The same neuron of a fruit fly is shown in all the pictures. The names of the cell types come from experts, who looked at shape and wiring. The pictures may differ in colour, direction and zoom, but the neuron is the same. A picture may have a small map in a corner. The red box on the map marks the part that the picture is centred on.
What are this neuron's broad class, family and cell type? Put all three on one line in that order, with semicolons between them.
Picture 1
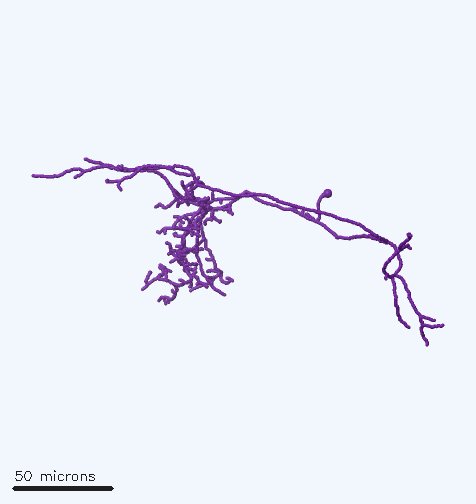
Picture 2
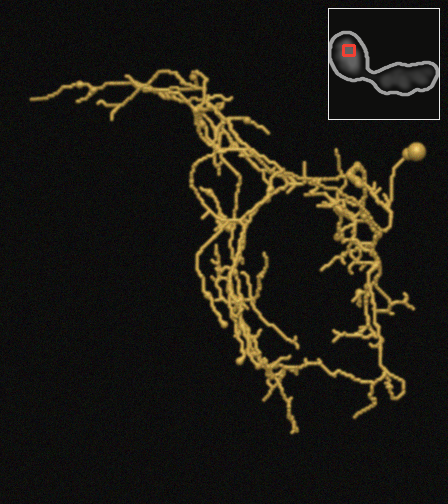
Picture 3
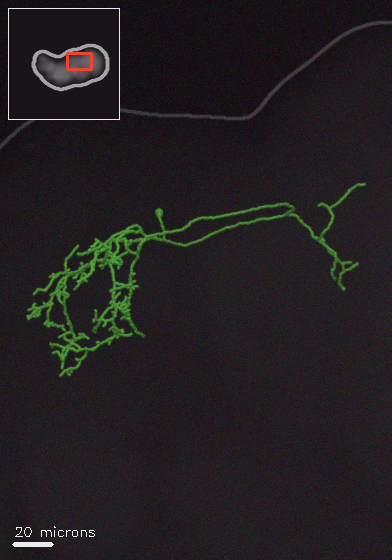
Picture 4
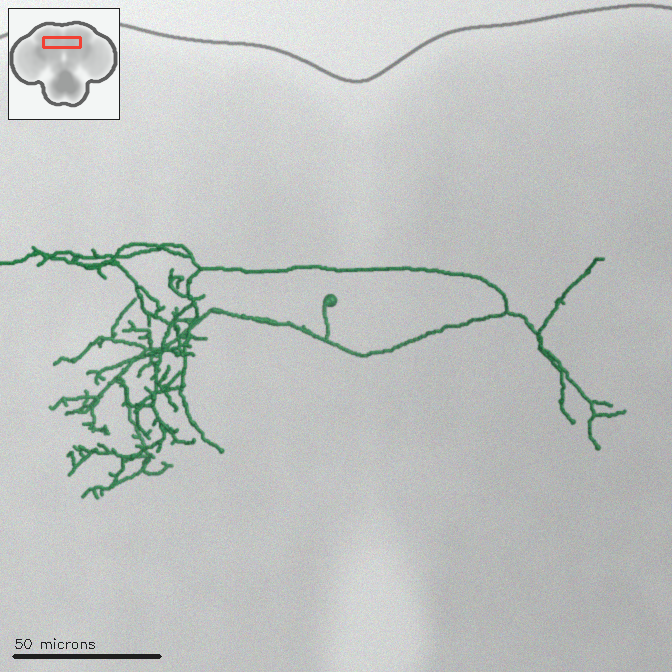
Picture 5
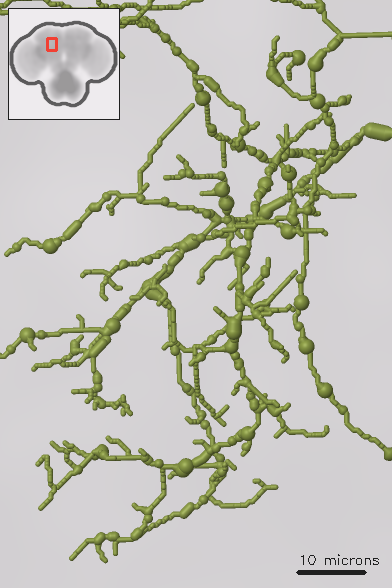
central-brain intrinsic neuron; hemilineage DM1_dorsal; CB4071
